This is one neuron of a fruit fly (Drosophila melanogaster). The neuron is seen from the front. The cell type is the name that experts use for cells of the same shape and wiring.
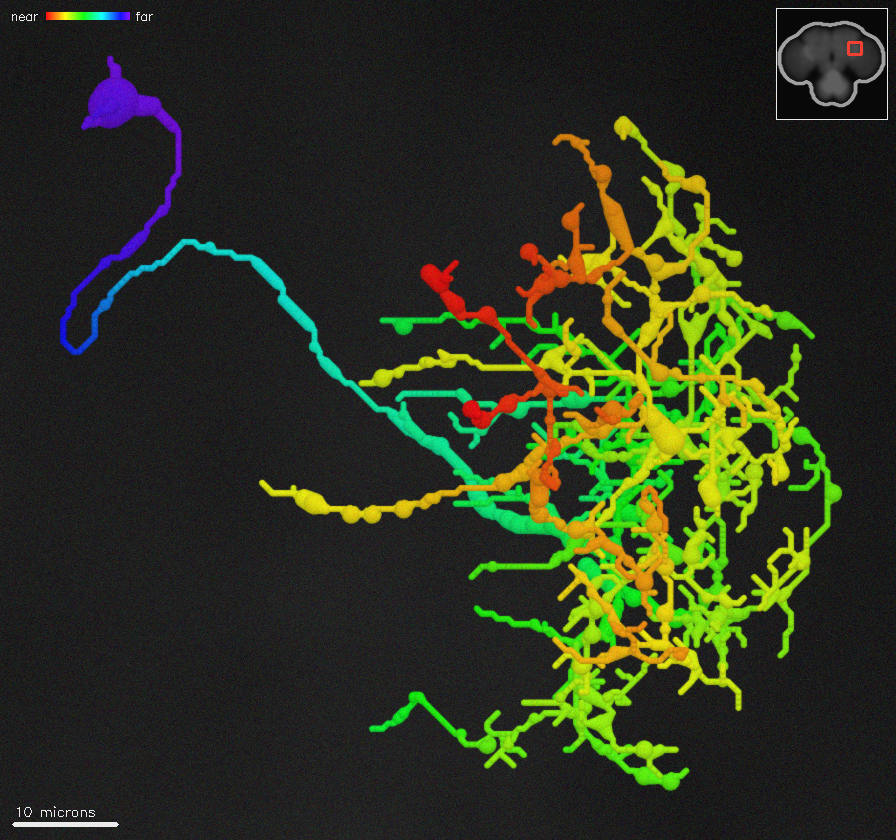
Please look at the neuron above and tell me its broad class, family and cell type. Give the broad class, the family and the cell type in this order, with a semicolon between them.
central-brain intrinsic neuron; hemilineage VLPp&l1_anterior; AVLP465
